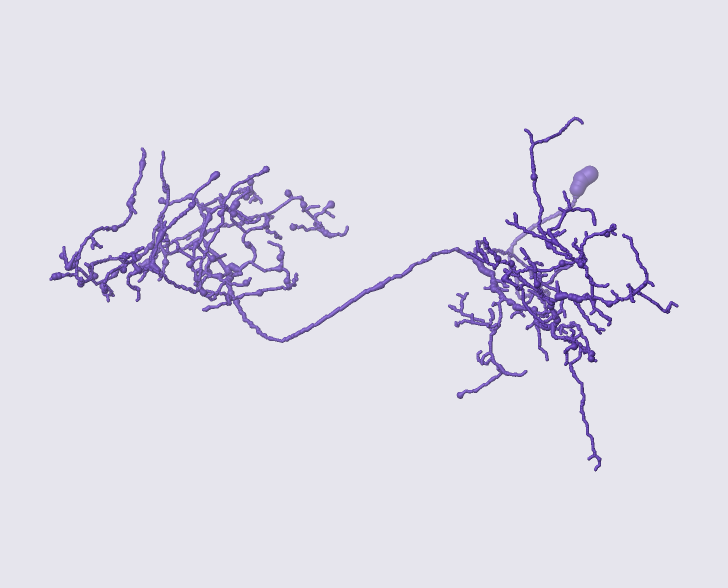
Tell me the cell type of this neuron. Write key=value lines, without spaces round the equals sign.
cell_type=SMP510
